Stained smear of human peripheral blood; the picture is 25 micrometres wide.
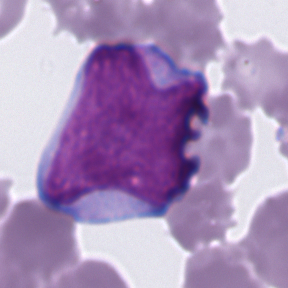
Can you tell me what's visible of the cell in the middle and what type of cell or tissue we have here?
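Look first at the outline: it is irregular and angular, not round. The nucleus fills about 70% of the cell's area, leaving a narrow pale blue rim of cytoplasm that is widest below the nucleus. Notice how that rim is a deeper blue along the outer edge than next to the nucleus. No granules can be seen in the cytoplasm. This cell is a myeloblast.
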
